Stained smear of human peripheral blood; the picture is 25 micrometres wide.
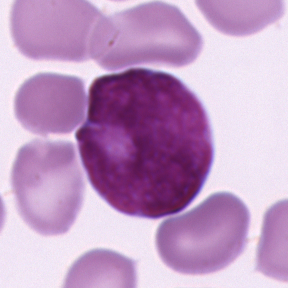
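Myeloblast in a stained smear of human peripheral blood. The cell outline is round to slightly oval and mostly smooth, and the nuclear outline has a small notch on its left side. The chromatin is finely granular and deep purple, without coarse dark clumps, and no vacuoles are visible.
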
